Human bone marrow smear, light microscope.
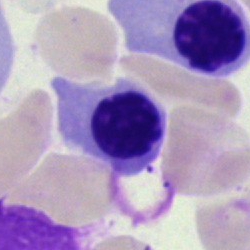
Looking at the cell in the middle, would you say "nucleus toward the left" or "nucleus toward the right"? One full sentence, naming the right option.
This cell carries its nucleus toward the right side.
